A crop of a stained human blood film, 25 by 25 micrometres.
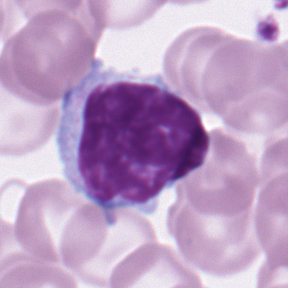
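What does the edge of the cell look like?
Irregular, with small ragged projections along it.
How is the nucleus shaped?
It is a single unlobed mass, roughly rounded and slightly angular.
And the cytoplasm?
Pale grey-blue, with no vacuoles you can see.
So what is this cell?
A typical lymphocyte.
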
